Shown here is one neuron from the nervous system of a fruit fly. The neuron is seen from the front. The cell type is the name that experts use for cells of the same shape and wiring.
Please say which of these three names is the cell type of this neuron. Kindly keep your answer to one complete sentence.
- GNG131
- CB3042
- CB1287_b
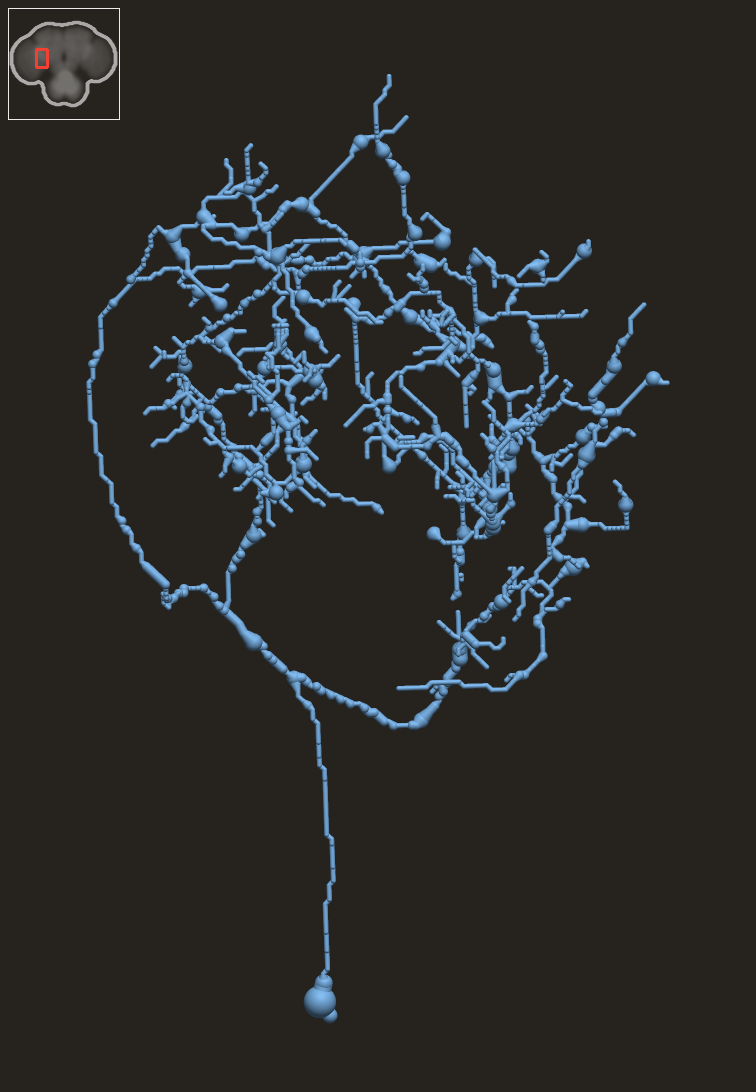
The cell type of the neuron here is CB3042.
